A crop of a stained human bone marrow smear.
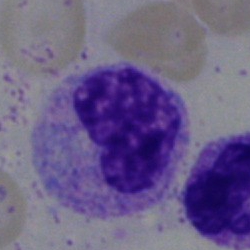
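Metamyelocyte in the middle, roughly round in outline. Its nucleus sits off-centre, pushed up toward the upper right. Fine purple granules are sprinkled through the cytoplasm, and you won't spot any vacuoles there.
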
